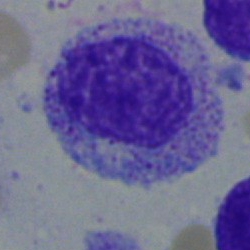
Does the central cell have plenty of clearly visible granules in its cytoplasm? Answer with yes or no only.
Yes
